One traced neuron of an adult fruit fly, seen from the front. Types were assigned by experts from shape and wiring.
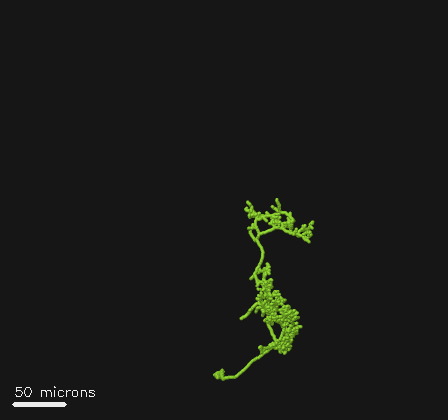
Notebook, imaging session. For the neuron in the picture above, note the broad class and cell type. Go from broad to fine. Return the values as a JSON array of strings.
["central-brain intrinsic neuron", "GNG569"]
